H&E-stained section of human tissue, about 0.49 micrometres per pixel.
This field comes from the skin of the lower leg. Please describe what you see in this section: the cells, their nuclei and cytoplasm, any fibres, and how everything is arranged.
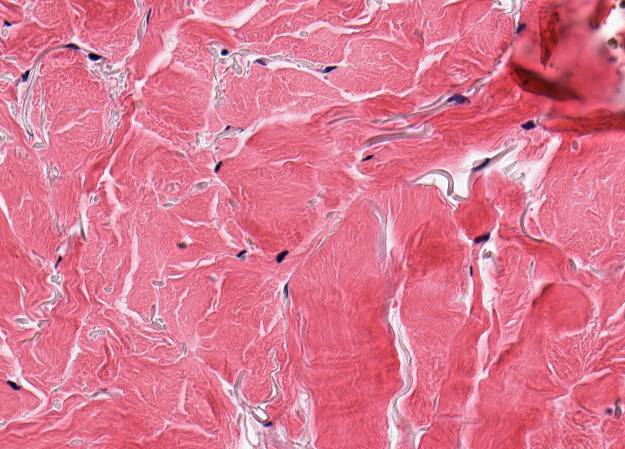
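These bundles are collagen; if you look closely, each has a fine, wavy fibrillar texture. Nuclei are few, only scattered across the field. They're small, dark and thin or spindle-shaped, and they lie along bundle edges in the clefts, not inside the bundles.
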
